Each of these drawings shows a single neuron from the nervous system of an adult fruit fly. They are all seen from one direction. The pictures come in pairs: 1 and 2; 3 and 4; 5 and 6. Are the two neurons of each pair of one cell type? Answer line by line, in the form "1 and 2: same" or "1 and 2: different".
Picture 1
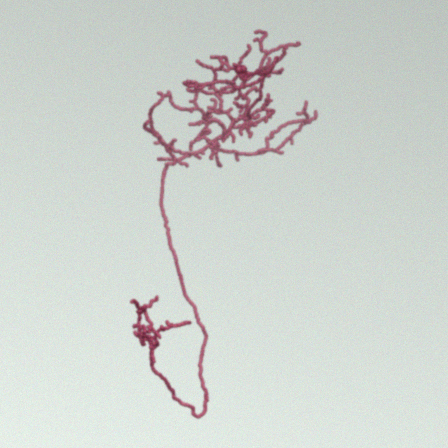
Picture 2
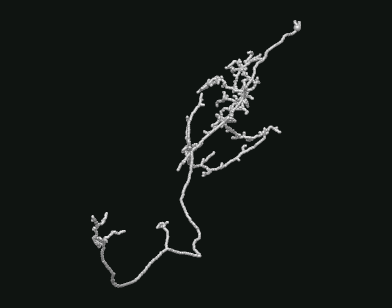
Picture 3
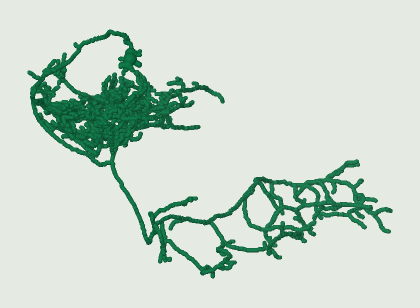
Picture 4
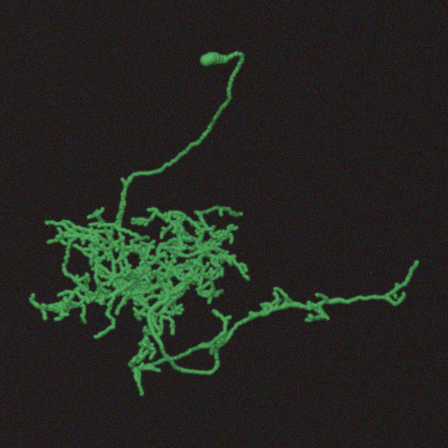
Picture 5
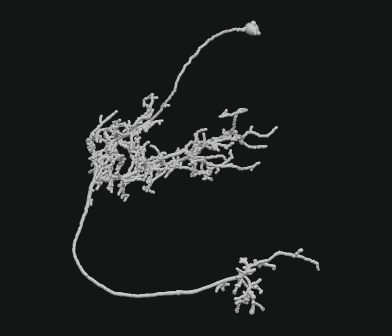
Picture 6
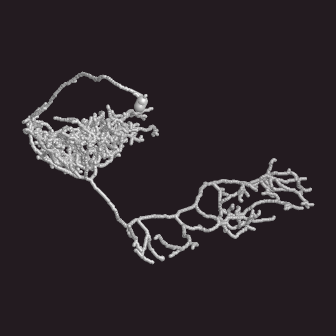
1 and 2: same
3 and 4: same
5 and 6: different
